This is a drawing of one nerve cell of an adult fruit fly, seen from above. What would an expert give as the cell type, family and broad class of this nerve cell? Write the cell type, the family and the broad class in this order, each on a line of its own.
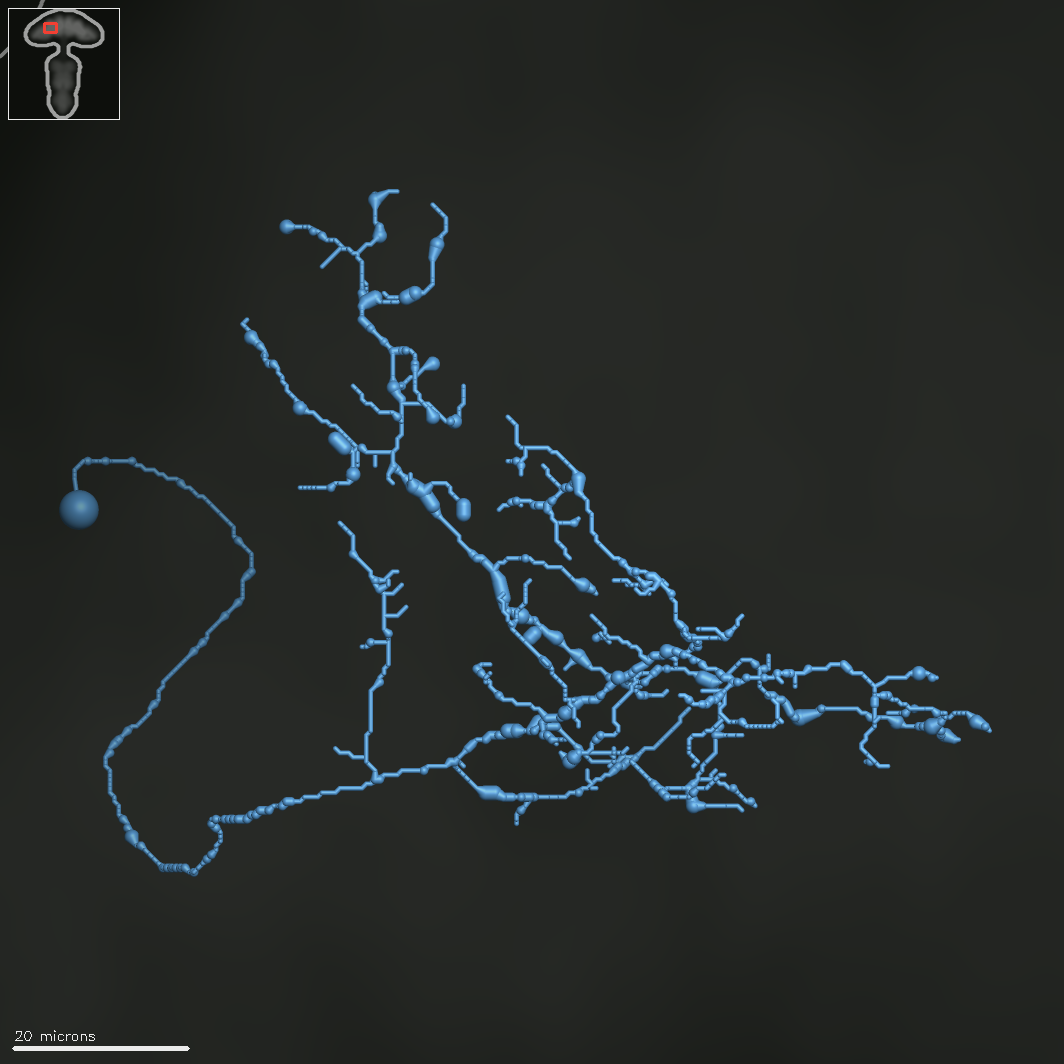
LHAV3n1
hemilineage LHa3
central-brain intrinsic neuron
